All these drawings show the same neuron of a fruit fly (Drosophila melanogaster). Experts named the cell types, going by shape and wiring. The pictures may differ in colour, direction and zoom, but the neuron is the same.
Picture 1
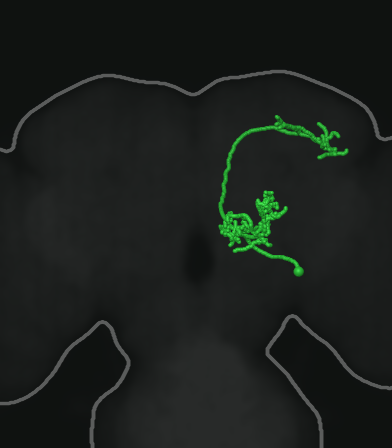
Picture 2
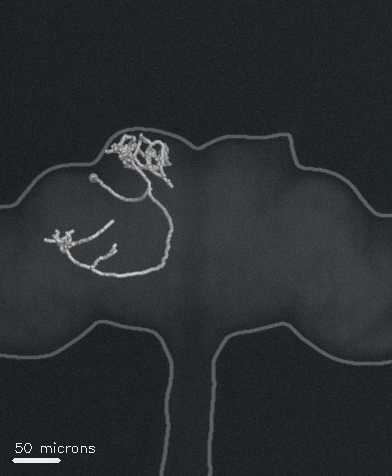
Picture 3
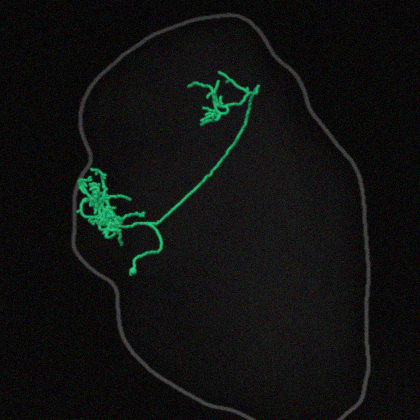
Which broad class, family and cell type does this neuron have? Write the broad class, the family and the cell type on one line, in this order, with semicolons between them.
central-brain intrinsic neuron; hemilineage ALlv1; M_lvPNm42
